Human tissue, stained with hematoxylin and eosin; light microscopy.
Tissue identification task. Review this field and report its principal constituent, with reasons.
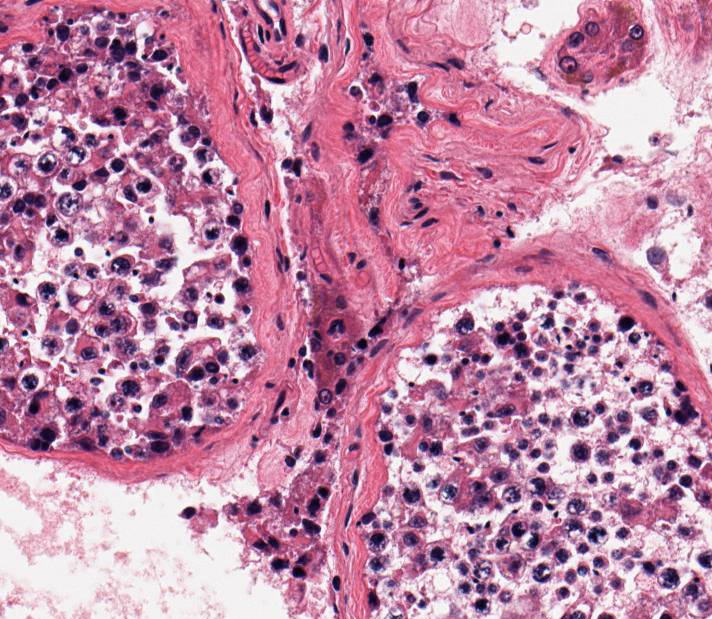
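Seminiferous tubule is the main thing here. Two large rounded tubular units take up the left side and the lower right, with a band of fibrous stroma running down the centre between them.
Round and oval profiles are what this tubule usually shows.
Each unit is bounded by a thick, wavy, layered band of pink collagen. In the upper-left one I notice large cells with round nuclei, prominent nucleoli and pale cytoplasm. The central stroma carries elongated spindle nuclei lying parallel to its wavy collagen fibres.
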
